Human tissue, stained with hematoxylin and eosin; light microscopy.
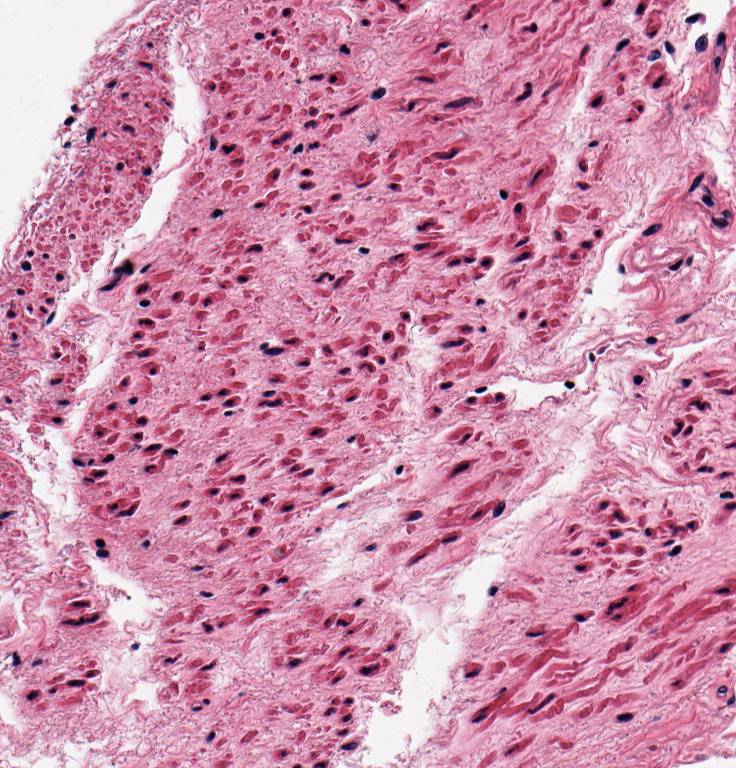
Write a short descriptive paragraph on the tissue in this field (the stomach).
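The field consists of bundles of smooth muscle cells separated by paler connective tissue. Bundles run in different directions, cut mostly across at upper left, lengthwise at lower right. In lengthwise-cut bundles, nuclei are elongated with blunt ends. Smooth muscle cytoplasm stains strong eosinophilic pink.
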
